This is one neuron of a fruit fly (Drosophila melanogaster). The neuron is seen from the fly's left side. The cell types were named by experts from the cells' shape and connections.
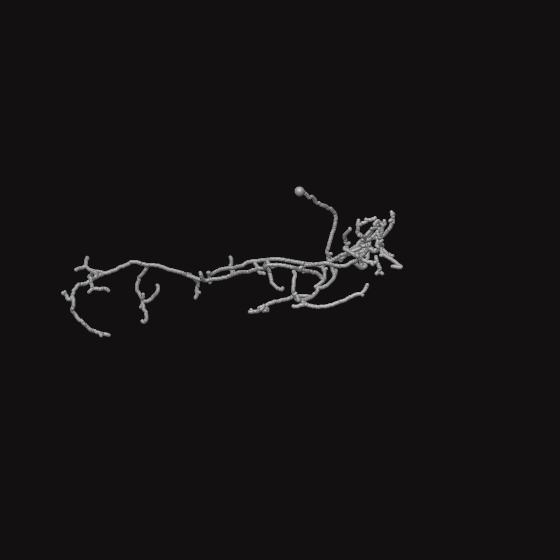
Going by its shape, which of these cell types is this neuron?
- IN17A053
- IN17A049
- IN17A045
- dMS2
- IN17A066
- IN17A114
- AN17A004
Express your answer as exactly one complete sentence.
This neuron is assigned to the cell type IN17A066.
